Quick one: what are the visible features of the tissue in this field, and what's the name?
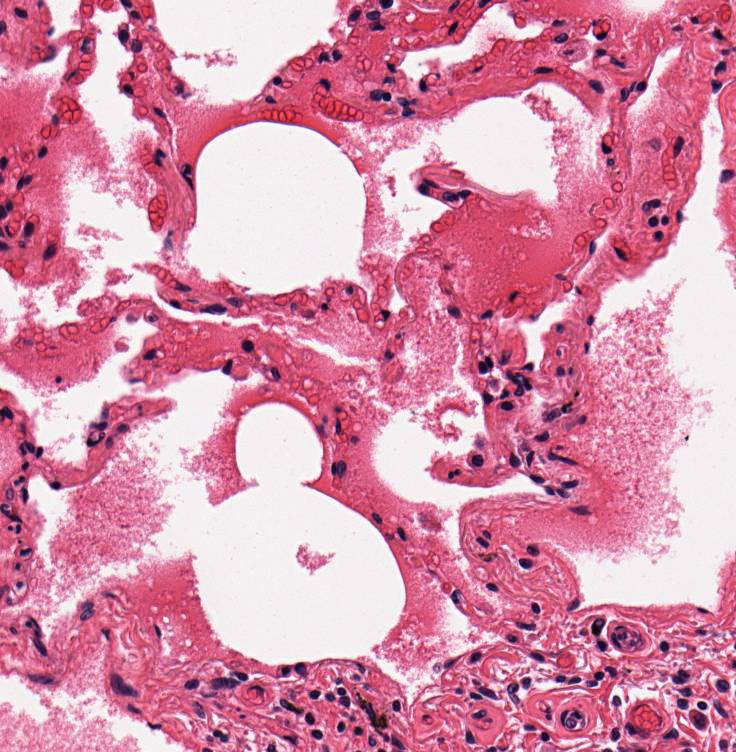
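Thin, branching septa outline irregular airspaces across most of the field. Many airspaces partly filled with pale pink, finely granular eosinophilic material. Nuclei lining the septa small, dark, oval to elongated. Lower edge, especially lower right: denser connective tissue with small thick-walled vessels. Tissue: lung.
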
